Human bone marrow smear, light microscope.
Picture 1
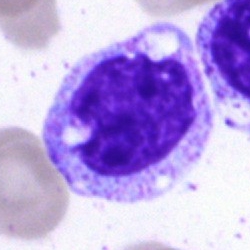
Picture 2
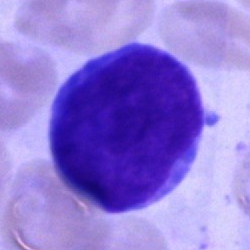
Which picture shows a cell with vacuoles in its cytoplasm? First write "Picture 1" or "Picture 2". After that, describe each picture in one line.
Picture 1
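What picture 1 shows: The largest clear vacuole sits at the top of the cell.
What picture 2 shows: No vacuoles are seen in the cell.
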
